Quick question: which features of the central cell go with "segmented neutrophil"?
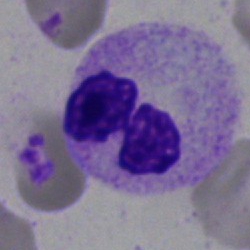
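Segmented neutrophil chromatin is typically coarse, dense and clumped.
The chromatin here agrees with that, being dark purple and densely clumped. The nucleus has two lobes of roughly equal size that touch at a narrow point, set diagonally with one at upper left and one at lower right. Fine purple granules are scattered throughout the cytoplasm.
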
